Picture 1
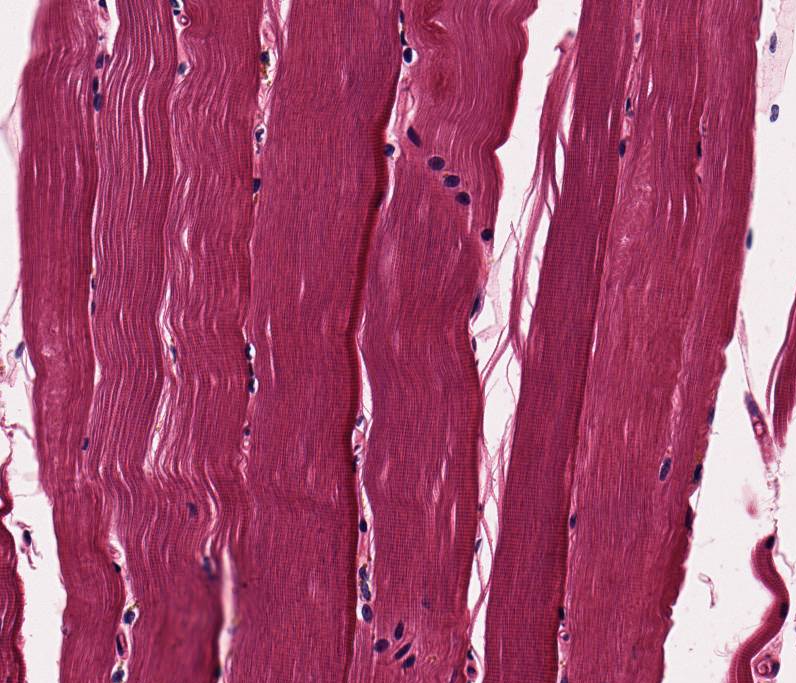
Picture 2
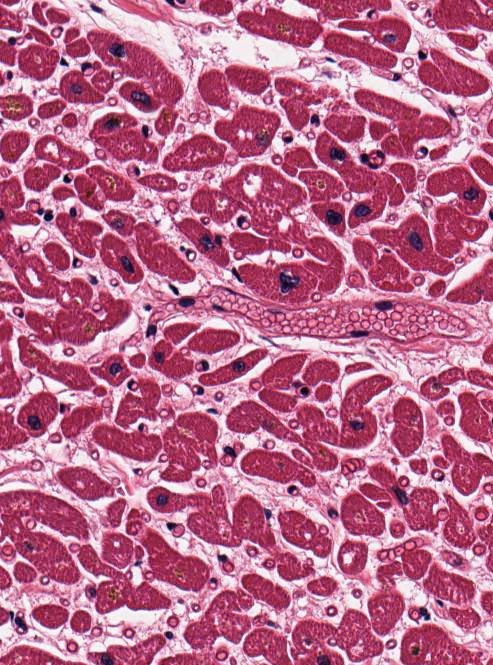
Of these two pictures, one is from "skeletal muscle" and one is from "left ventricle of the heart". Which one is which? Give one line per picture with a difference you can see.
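Picture 1: skeletal muscle. The nuclei lie at the edges of the fibres rather than in their centres.
Picture 2: left ventricle of the heart. Each muscle fibre profile that shows a nucleus has a single nucleus placed centrally.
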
